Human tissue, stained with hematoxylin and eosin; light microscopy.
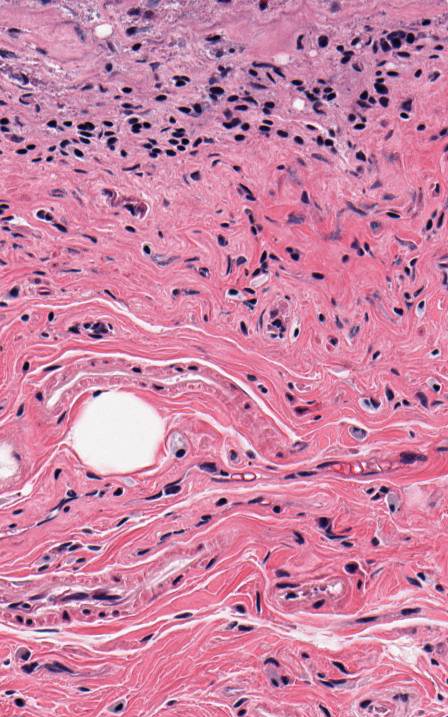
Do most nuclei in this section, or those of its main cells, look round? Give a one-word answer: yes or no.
No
